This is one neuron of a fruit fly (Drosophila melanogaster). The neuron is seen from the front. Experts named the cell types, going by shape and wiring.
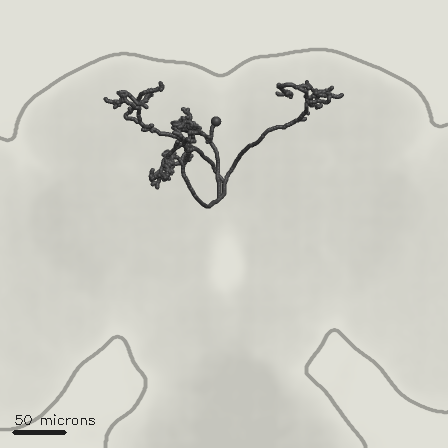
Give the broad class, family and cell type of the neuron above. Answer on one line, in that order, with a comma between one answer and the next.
central-brain intrinsic neuron, hemilineage DM1_antero_dorsal, CRE096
